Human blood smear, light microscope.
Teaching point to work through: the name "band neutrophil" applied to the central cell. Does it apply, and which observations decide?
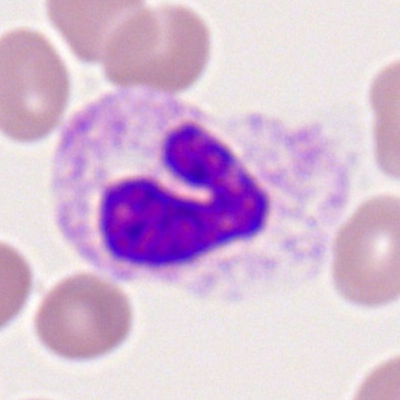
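Nucleus: a single curved band bent into a horseshoe shape, which goes with band neutrophil.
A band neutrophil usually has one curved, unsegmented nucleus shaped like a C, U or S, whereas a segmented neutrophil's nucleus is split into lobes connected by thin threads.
Nucleoli: none visible, which does not count against segmented neutrophil.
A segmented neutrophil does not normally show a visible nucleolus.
The chromatin is dark purple and coarsely clumped, the cytoplasm is plentiful and pale pink with fine lilac granules scattered throughout, and no vacuoles are seen. On the evidence of the nucleus, the name band neutrophil fits this cell.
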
